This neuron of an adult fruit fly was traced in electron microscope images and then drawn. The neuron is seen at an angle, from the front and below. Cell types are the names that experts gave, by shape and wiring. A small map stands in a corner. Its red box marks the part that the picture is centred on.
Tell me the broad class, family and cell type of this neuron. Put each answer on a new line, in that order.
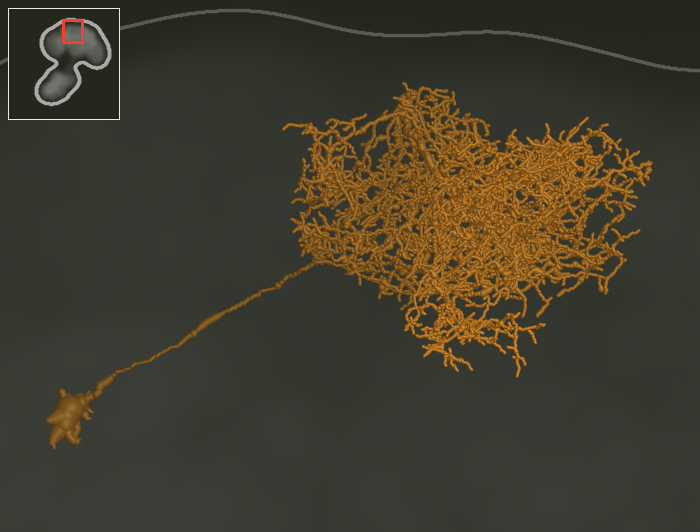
central-brain intrinsic neuron
class DAN
PPL107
